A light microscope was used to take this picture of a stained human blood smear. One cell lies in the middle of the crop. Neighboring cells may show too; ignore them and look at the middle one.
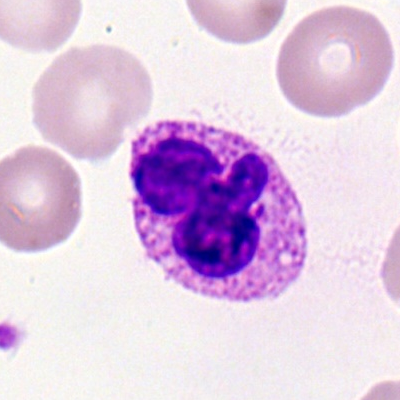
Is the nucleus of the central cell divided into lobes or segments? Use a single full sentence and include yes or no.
Yes, the nucleus of the cell is not one mass but distinct lobes.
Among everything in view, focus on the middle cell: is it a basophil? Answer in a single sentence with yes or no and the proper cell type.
Yes, the cell occupying the center is a basophil.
